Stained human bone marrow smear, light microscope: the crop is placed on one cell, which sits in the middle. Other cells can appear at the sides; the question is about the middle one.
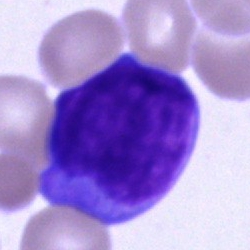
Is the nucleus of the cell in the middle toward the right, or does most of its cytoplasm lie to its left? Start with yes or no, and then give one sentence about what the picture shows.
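Yes. The visible cytoplasm lies mainly as a crescent along the lower left edge of the cell.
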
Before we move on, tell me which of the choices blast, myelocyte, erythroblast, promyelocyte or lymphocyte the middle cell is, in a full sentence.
The cell in the middle of this crop is a blast.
